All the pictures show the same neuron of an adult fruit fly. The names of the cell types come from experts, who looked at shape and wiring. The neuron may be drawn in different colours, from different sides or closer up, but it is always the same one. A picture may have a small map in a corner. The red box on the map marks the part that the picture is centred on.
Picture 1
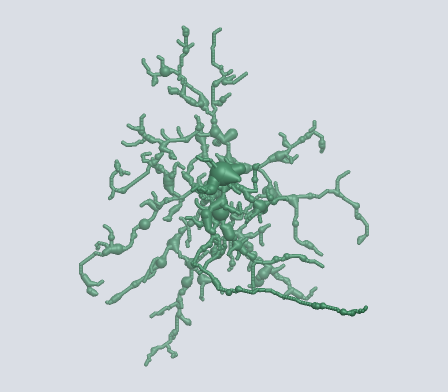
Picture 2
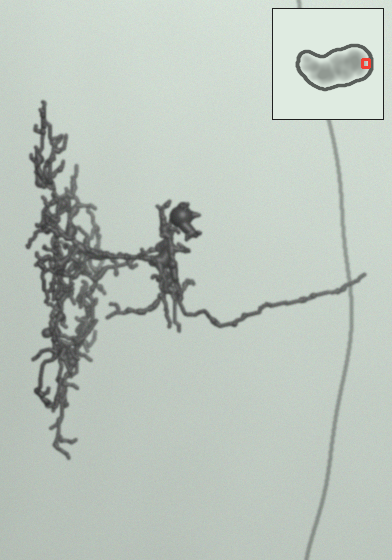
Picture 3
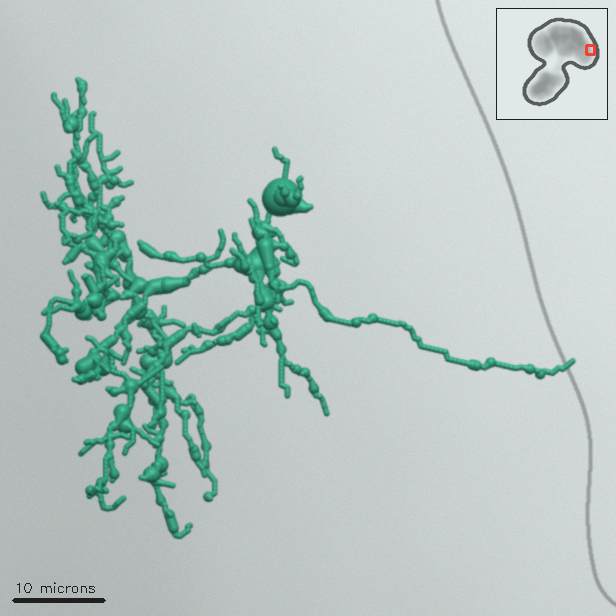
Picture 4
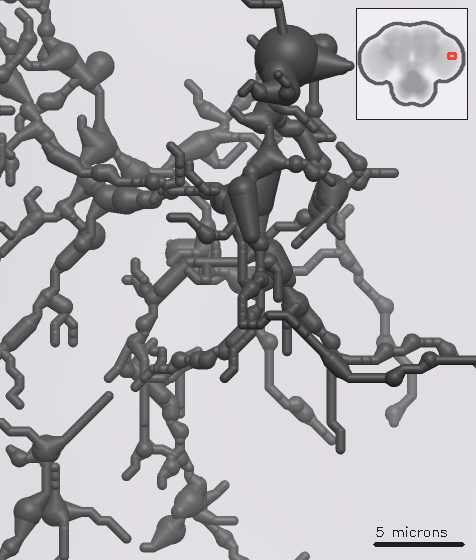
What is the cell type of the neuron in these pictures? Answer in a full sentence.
The cell type is Lawf1.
